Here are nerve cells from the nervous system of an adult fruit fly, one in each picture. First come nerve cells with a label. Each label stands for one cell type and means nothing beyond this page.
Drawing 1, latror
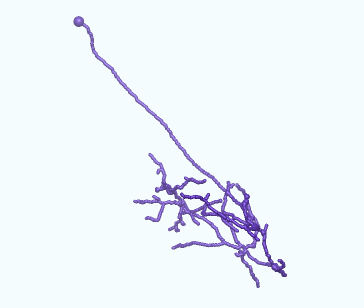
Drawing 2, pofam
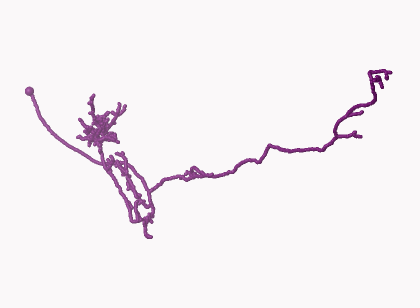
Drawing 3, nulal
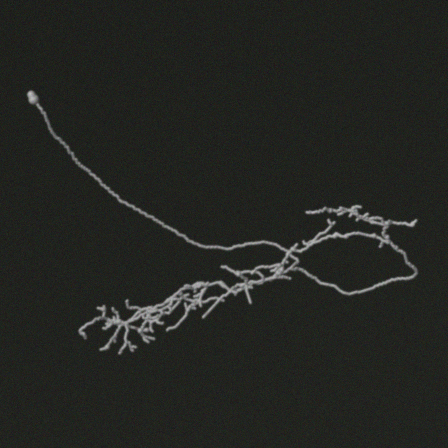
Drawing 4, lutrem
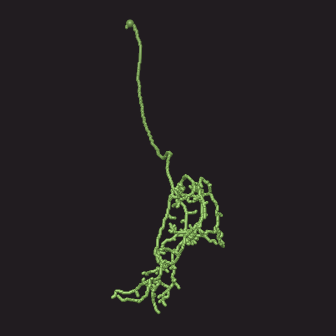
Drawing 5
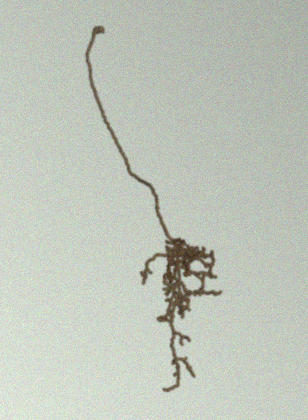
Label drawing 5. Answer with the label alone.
lutrem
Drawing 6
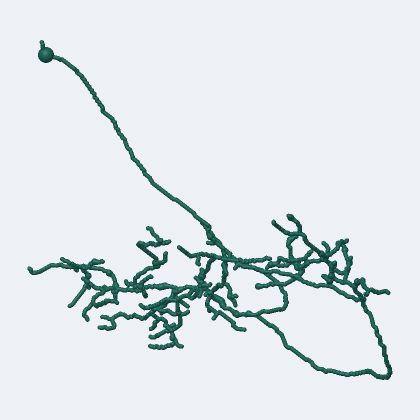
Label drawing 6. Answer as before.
latror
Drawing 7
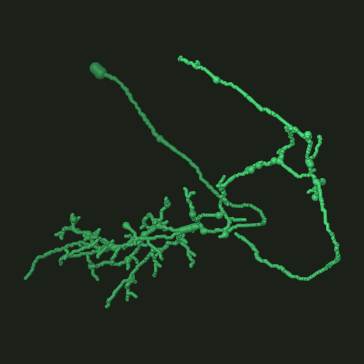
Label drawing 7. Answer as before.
nulal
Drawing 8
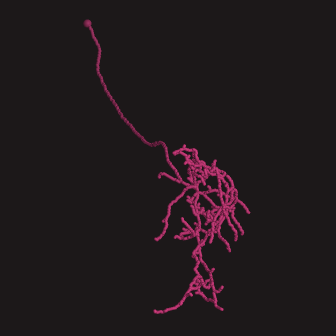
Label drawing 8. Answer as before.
lutrem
